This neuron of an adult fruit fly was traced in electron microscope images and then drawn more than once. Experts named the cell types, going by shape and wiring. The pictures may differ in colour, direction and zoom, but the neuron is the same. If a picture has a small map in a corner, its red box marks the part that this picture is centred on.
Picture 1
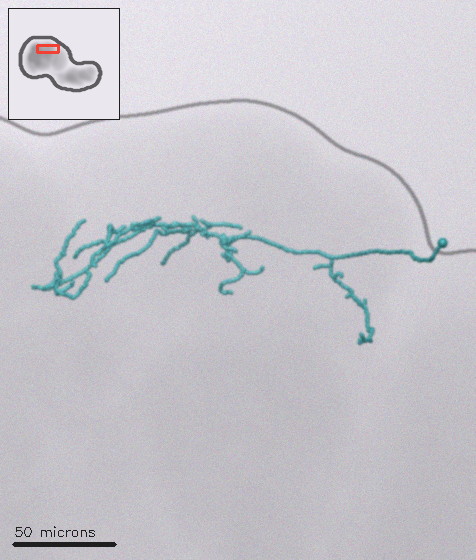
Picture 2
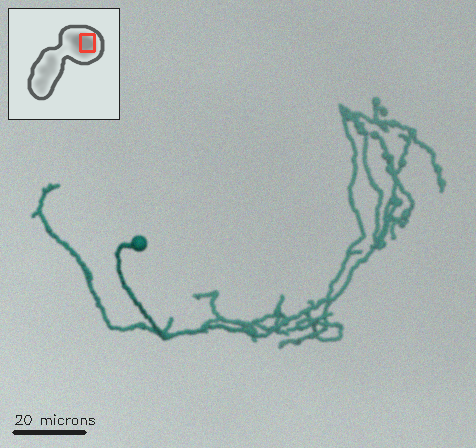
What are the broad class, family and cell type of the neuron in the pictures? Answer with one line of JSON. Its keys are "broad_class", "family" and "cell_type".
{"broad_class": "central-brain intrinsic neuron", "family": "hemilineage DL2_dorsal", "cell_type": "SMP270"}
